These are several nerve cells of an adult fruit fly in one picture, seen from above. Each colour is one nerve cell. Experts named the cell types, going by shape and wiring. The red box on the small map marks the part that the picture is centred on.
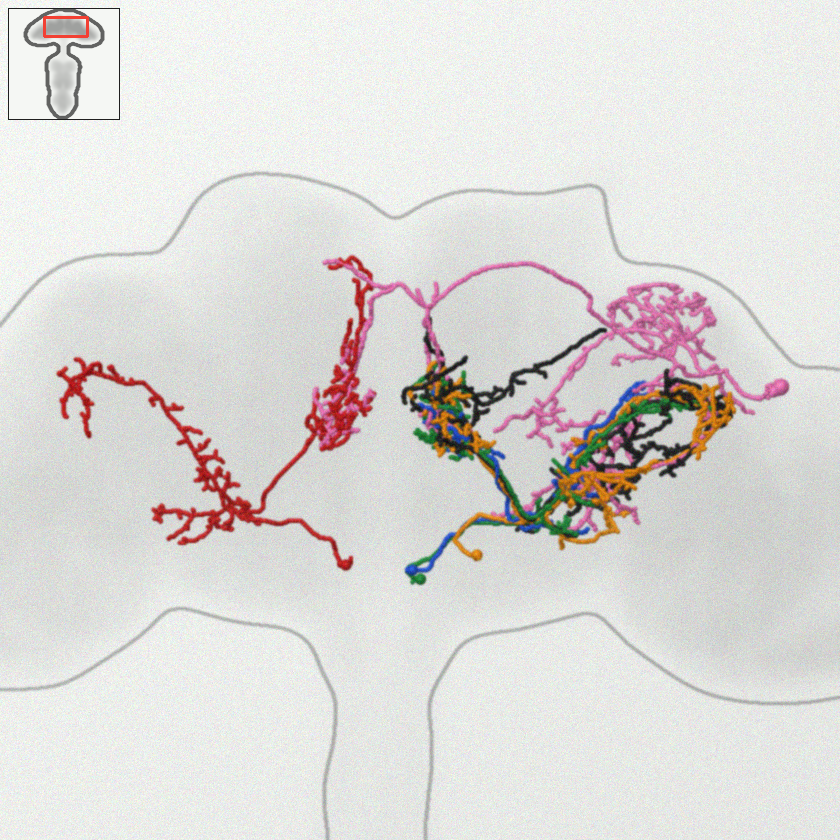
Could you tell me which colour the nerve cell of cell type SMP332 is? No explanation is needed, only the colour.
blue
